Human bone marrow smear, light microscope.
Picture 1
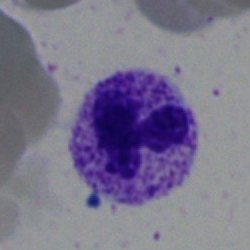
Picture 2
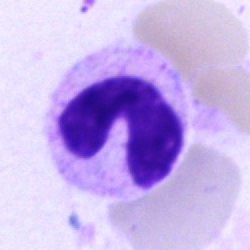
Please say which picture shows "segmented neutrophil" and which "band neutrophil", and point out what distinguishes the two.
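Picture 1 shows the segmented neutrophil; picture 2 shows the band neutrophil. The nucleus of the band neutrophil is a single curved band, bent into an inverted U whose open side faces downward.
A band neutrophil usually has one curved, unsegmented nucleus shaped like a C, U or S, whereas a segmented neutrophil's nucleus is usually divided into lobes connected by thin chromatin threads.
In both cells the chromatin is dense and dark purple, and no nucleoli are visible.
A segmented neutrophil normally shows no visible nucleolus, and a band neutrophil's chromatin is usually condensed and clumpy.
The segmented neutrophil has a roughly round outline; the band neutrophil's outline is smooth and round. The segmented neutrophil has plentiful cytoplasm around its nucleus, with purple-violet granules scattered throughout. Pale red cells lie against the right side of the band neutrophil.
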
